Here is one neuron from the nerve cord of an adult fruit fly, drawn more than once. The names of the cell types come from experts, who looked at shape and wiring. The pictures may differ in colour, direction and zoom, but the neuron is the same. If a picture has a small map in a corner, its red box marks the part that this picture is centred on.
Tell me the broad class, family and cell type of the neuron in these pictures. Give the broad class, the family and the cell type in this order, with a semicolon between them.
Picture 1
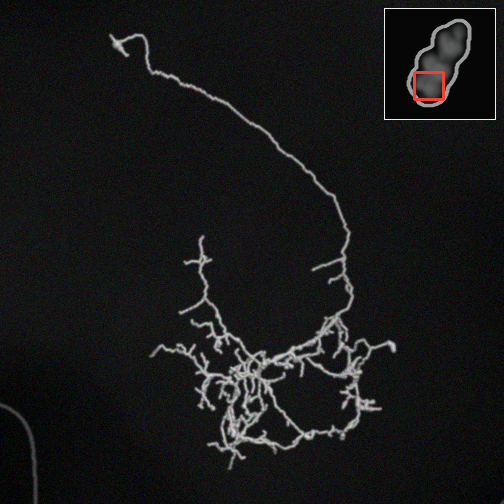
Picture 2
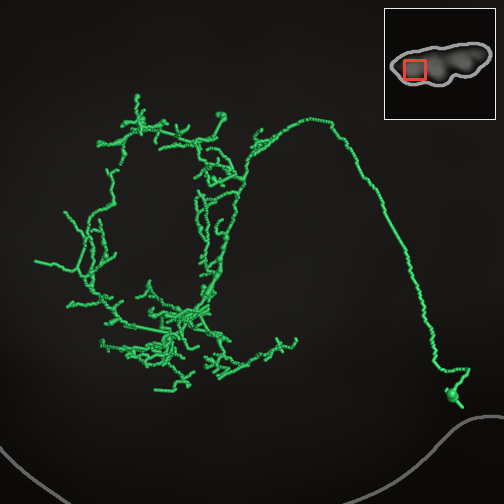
nerve-cord intrinsic neuron; hemilineage 12B; IN12B059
